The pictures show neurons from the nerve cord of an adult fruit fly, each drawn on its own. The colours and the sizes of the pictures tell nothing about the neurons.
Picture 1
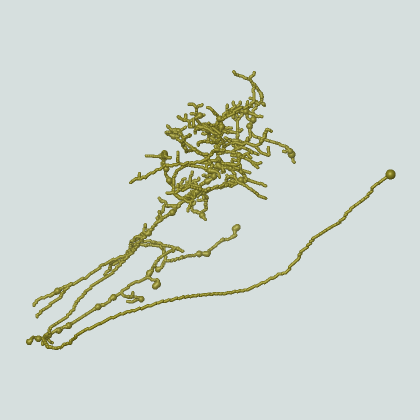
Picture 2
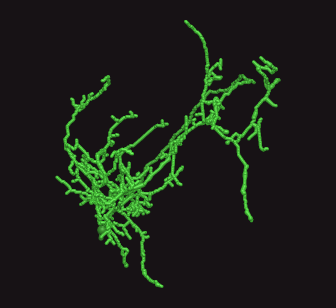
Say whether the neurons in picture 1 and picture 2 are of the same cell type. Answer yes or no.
yes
